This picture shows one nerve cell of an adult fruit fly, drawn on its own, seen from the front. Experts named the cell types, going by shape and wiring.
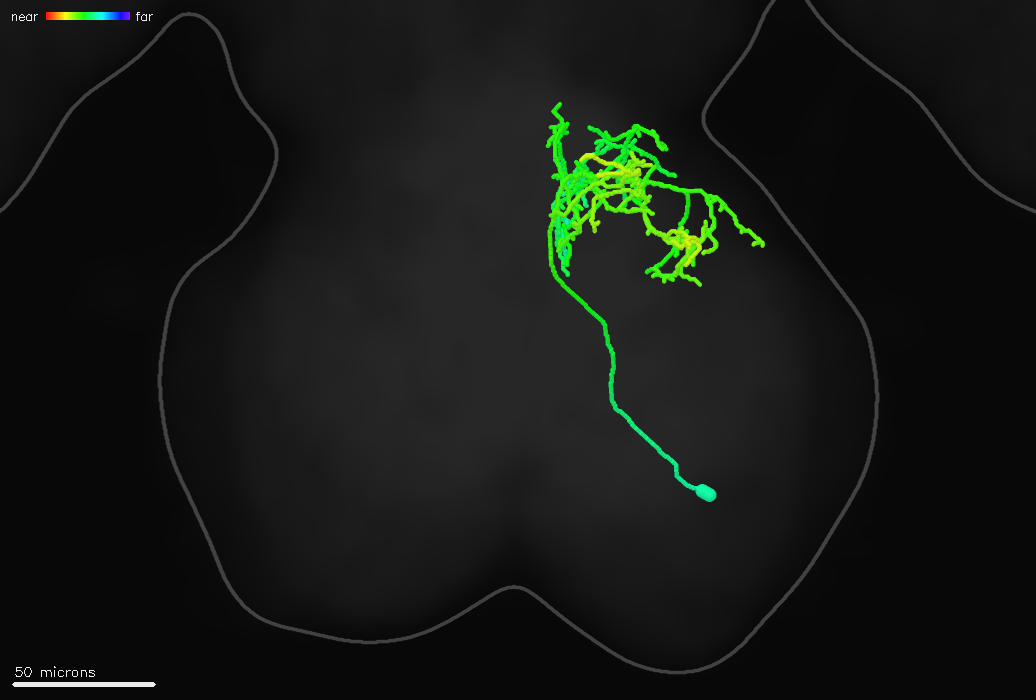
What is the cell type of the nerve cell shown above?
IN12A061_c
